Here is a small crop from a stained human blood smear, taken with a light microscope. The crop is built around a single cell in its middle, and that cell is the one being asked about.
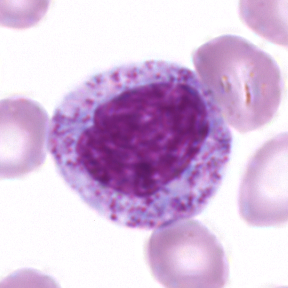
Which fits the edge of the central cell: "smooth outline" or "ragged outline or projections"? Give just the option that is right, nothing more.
Smooth outline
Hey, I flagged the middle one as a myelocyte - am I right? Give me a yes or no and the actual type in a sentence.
Yes, the cell occupying the middle of the crop is a myelocyte.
